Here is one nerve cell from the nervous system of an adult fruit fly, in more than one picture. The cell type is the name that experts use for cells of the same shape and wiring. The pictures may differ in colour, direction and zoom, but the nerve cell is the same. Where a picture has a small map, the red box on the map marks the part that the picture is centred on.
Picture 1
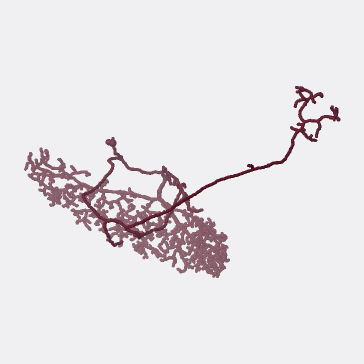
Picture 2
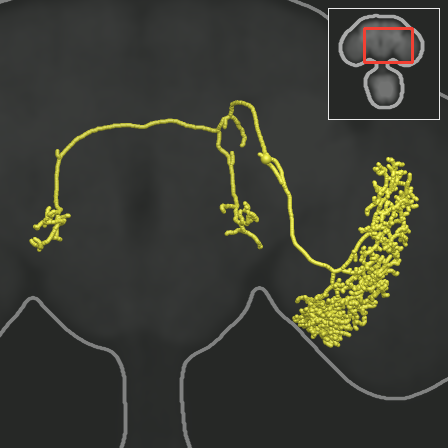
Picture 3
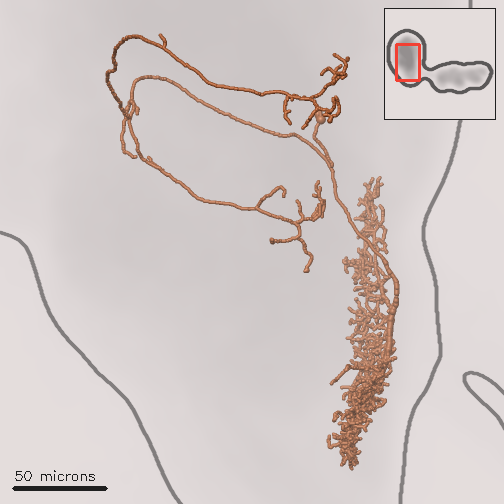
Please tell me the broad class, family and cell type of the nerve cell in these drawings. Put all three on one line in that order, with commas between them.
visual projection neuron, Nod, Nod3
